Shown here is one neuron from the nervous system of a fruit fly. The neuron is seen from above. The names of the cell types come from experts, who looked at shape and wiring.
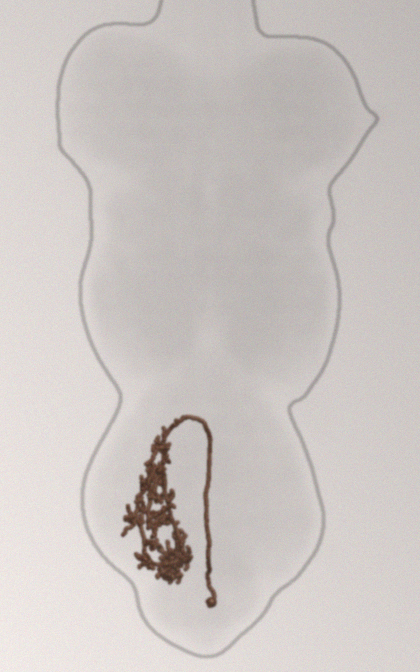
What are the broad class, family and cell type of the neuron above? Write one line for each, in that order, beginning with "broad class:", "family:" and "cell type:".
broad class: nerve-cord intrinsic neuron
family: hemilineage 12B
cell type: IN12B025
